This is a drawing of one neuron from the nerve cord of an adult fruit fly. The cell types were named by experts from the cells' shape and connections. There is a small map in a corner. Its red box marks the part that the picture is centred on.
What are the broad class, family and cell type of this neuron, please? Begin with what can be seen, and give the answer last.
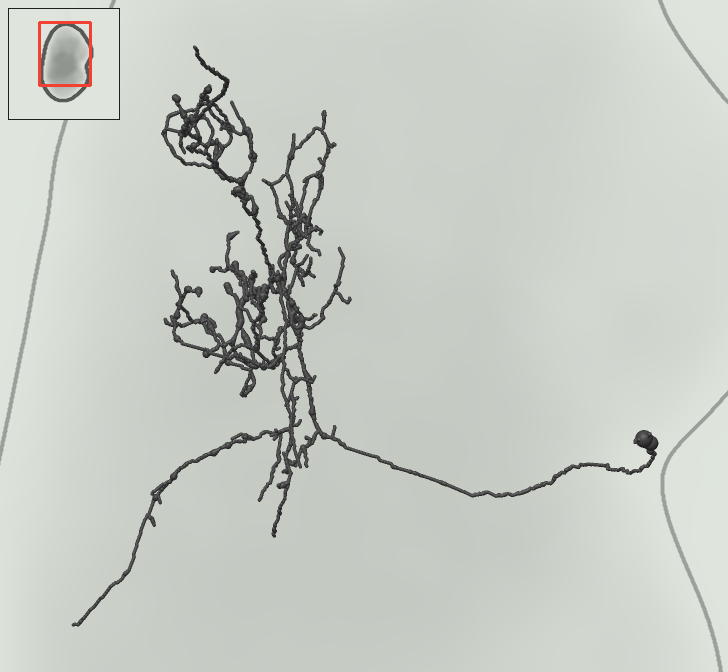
The picture shows dozens of branch ends. In this view it is about as wide as it is tall. Its broad class is ascending neuron. The family is hemilineage 06B. Its cell type is AN06B068.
